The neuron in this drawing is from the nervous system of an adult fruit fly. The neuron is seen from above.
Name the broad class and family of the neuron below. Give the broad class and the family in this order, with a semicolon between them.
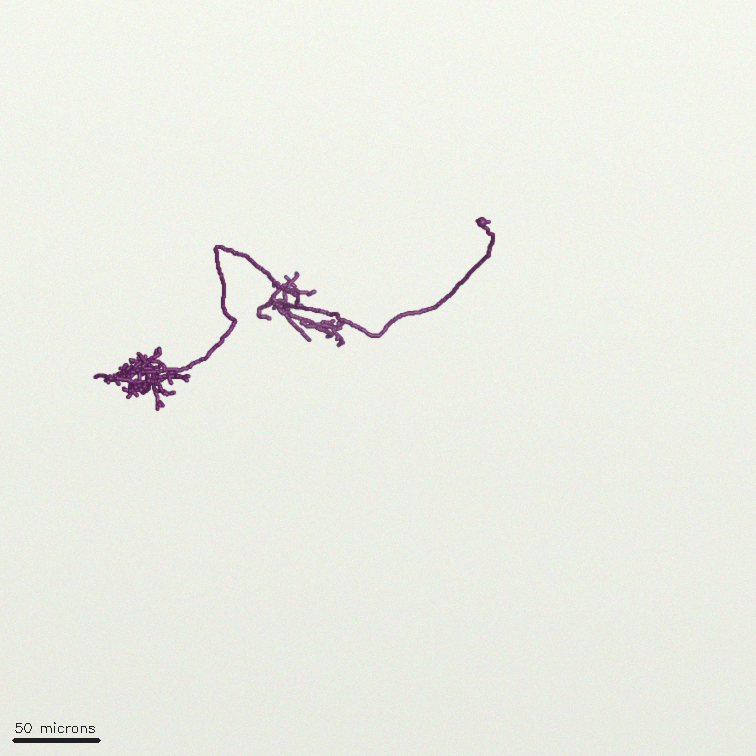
central-brain intrinsic neuron; hemilineage CREa1_ventral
